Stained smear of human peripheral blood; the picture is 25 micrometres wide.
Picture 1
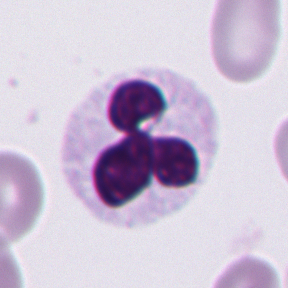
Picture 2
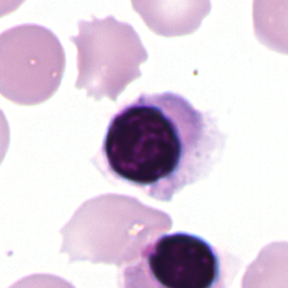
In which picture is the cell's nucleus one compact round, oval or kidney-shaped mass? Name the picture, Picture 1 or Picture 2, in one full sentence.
It is in Picture 2 that the cell's nucleus is one compact round, oval or kidney-shaped mass.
